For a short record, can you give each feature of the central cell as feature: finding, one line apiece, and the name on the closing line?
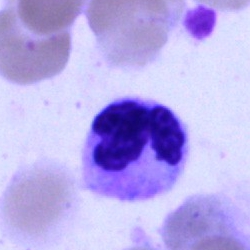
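Nucleus: split by a deep cleft into a larger left and a smaller right part
Position: nucleus in the upper part of the cell, wider band of cytoplasm below
Chromatin: dark purple, coarsely clumped
Cytoplasm: fine, faint granules
Name: segmented neutrophil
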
